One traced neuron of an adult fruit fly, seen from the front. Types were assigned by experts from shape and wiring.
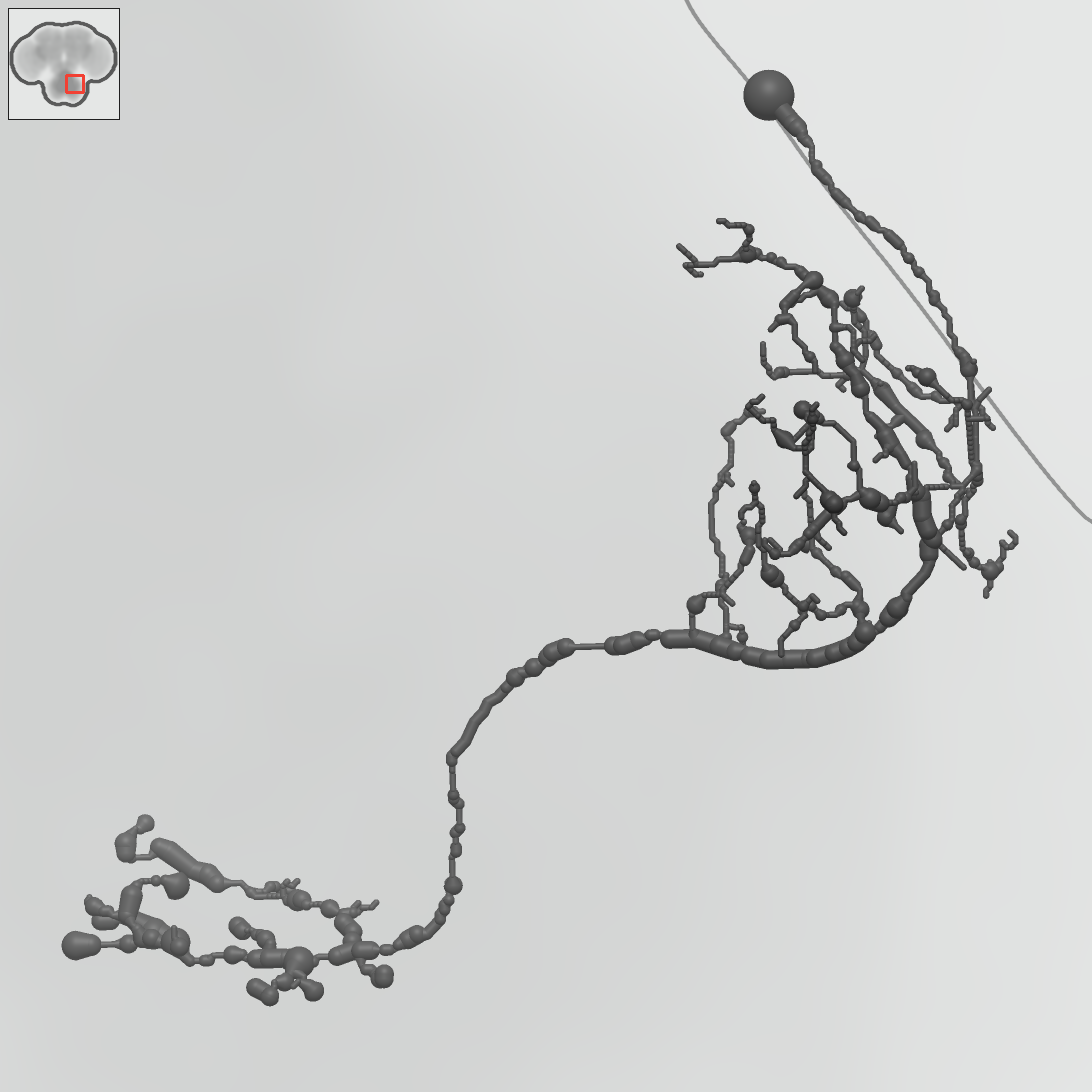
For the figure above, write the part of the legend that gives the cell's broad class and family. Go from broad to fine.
nerve-cord intrinsic neuron; hemilineage 19A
